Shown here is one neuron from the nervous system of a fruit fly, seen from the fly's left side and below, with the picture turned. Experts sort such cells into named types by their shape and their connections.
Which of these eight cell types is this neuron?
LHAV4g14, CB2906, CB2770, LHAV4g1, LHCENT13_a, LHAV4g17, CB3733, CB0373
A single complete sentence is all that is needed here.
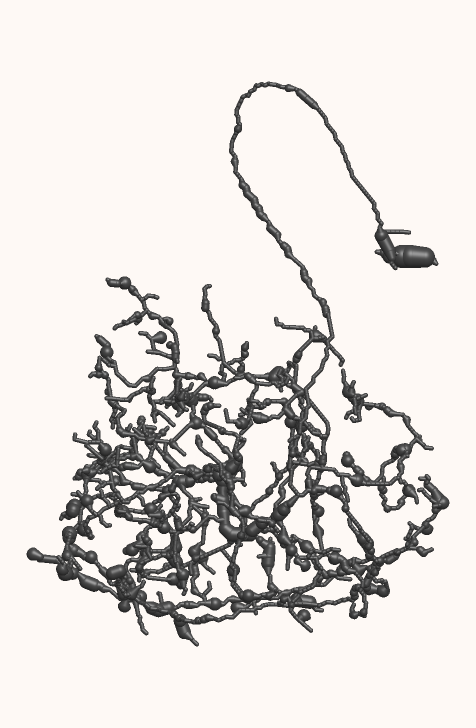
To the cell type LHAV4g14 belongs this neuron.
